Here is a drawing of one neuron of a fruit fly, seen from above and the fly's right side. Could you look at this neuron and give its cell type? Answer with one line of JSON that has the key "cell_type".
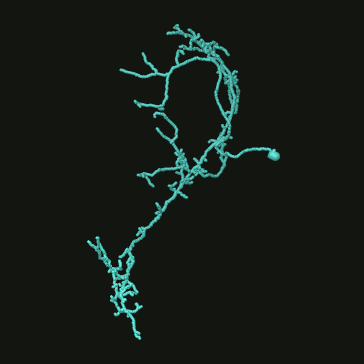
{"cell_type": "IN16B056"}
